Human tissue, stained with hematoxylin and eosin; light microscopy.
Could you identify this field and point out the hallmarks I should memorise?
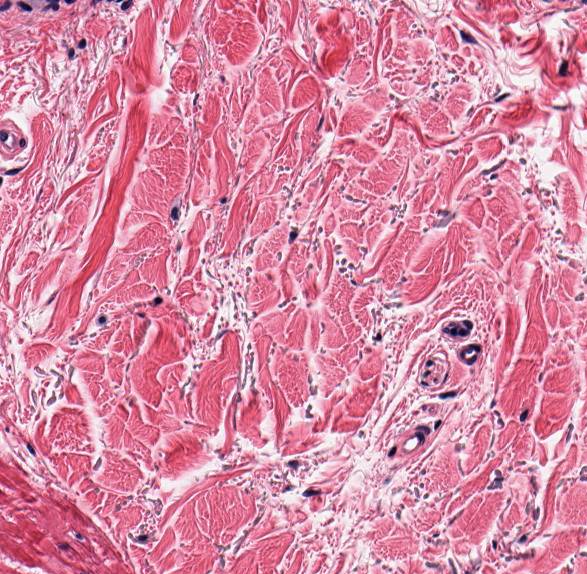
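Tissue present: dermis. Irregular eosinophilic fibre bundles, cut in many planes, interlace across the whole field.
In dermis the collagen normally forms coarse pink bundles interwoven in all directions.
Paler loose tissue between bundles holds scattered small dark nuclei.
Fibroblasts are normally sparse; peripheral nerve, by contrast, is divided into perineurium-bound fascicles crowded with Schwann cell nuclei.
No epithelium, glands or fat cells present.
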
